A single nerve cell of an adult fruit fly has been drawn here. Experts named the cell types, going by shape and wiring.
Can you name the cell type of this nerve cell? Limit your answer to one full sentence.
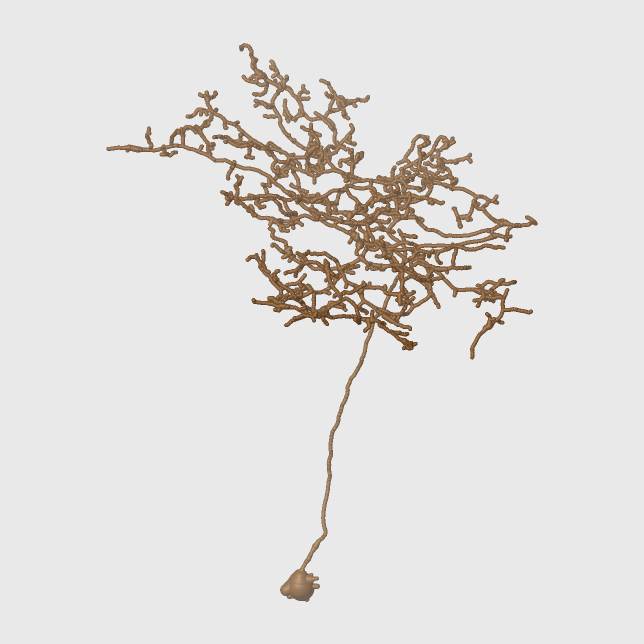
The cell type of the nerve cell here is Cm5.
